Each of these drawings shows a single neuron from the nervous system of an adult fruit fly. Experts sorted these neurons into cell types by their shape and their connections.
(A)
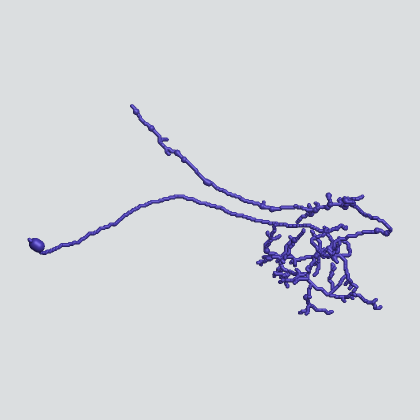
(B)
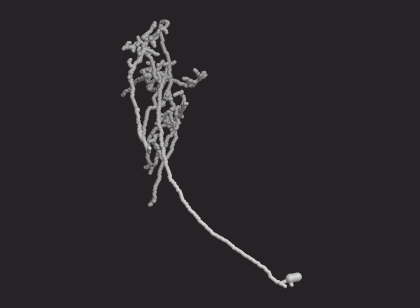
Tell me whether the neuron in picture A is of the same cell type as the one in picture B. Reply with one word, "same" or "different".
same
